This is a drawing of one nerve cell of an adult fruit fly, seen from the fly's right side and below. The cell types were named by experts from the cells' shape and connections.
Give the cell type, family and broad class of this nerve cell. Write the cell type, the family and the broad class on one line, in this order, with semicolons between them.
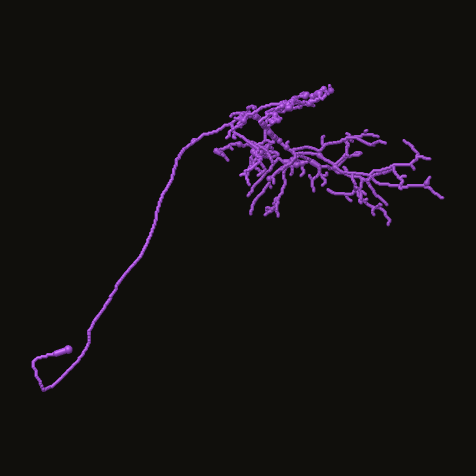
IN03B074; hemilineage 03B; nerve-cord intrinsic neuron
